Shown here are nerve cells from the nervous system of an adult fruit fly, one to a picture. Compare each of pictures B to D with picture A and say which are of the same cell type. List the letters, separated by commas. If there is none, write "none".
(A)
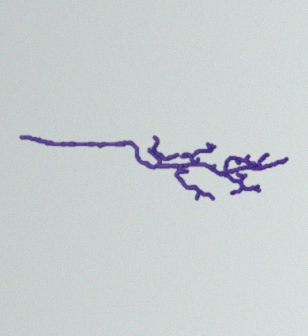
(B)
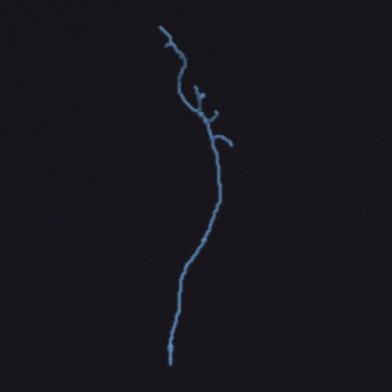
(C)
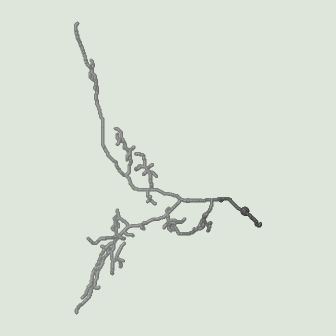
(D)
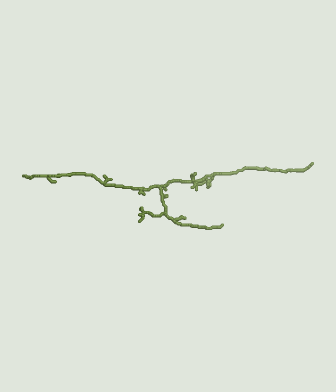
D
